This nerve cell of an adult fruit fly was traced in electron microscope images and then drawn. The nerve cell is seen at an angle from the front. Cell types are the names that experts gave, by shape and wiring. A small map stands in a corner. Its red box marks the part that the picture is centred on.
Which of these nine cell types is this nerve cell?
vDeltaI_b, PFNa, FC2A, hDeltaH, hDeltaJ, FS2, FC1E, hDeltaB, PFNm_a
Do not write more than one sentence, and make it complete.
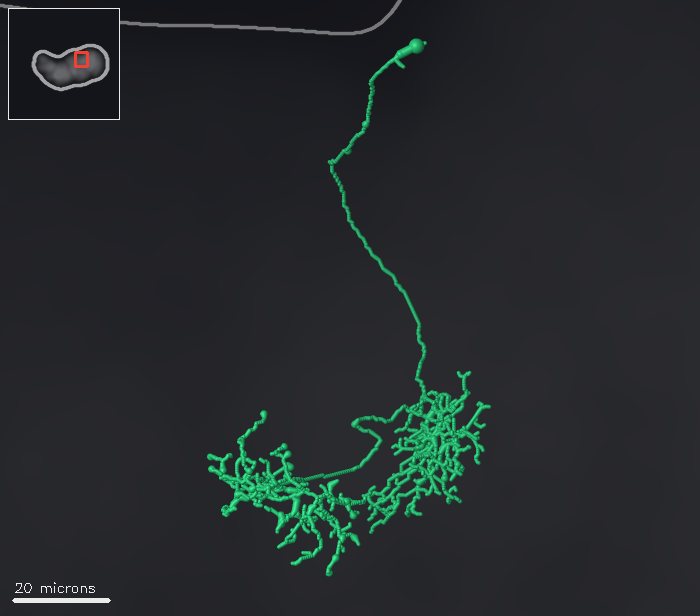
Typed by cell type, the nerve cell is hDeltaJ.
